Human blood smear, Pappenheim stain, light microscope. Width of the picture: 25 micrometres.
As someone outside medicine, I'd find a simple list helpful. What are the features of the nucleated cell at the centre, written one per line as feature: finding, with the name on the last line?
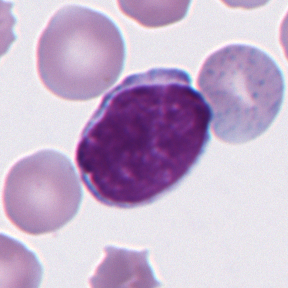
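Cytoplasm amount: scant, just a thin rim around the nucleus
Cytoplasm colour: pale blue-grey
Cytoplasm spread: widest along the upper edge of the cell
Nucleus: oval, about 12 by 10 micrometres
Chromatin: dark purple and dense, only a few small lighter patches
Name: typical lymphocyte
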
